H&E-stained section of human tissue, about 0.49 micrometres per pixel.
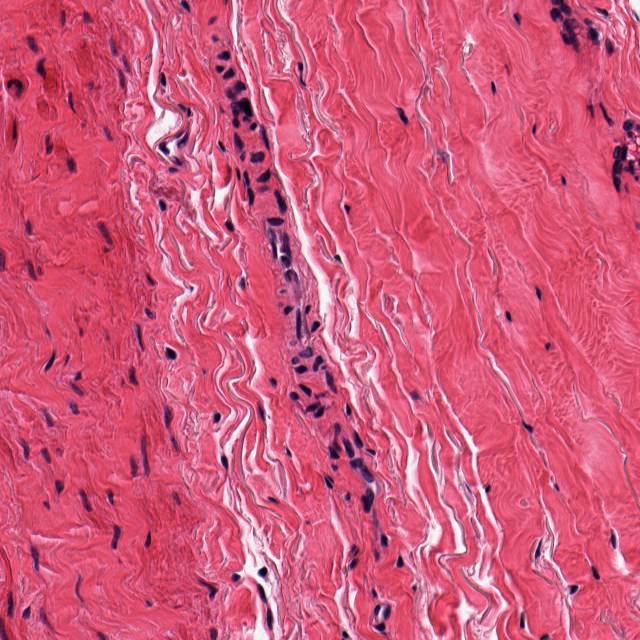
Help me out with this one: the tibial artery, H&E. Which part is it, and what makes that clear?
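Answer: tunica adventitia. Its collagen bundles are wavy along their length, with sparse small, dark, spindle-shaped fibroblast nuclei scattered between them.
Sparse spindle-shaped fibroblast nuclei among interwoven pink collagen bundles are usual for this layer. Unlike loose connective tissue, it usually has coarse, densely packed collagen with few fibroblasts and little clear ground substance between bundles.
A narrow band of closely packed dark nuclei runs through the centre of the field, parallel to the bundles. Thin white clefts separate many bundles, most conspicuously near that central band.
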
